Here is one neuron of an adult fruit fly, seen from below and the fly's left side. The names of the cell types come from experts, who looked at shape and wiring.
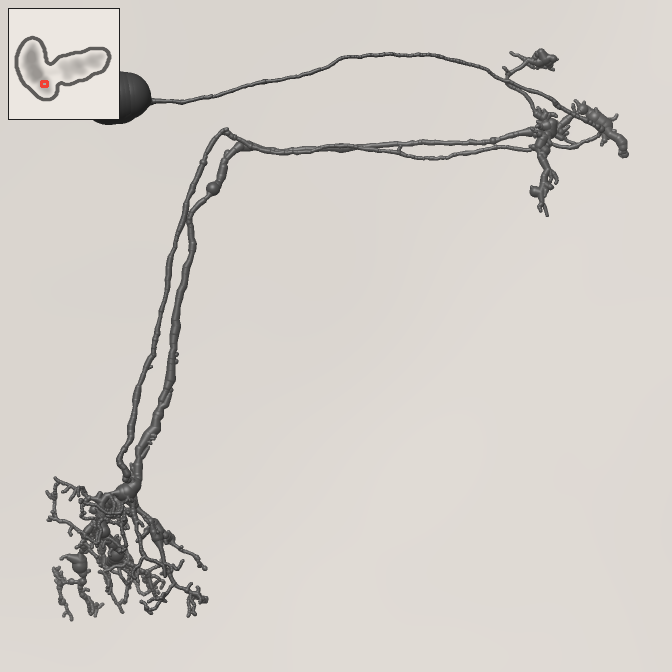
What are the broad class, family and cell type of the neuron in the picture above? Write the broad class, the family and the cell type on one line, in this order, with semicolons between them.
optic-lobe intrinsic neuron; T; T4d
